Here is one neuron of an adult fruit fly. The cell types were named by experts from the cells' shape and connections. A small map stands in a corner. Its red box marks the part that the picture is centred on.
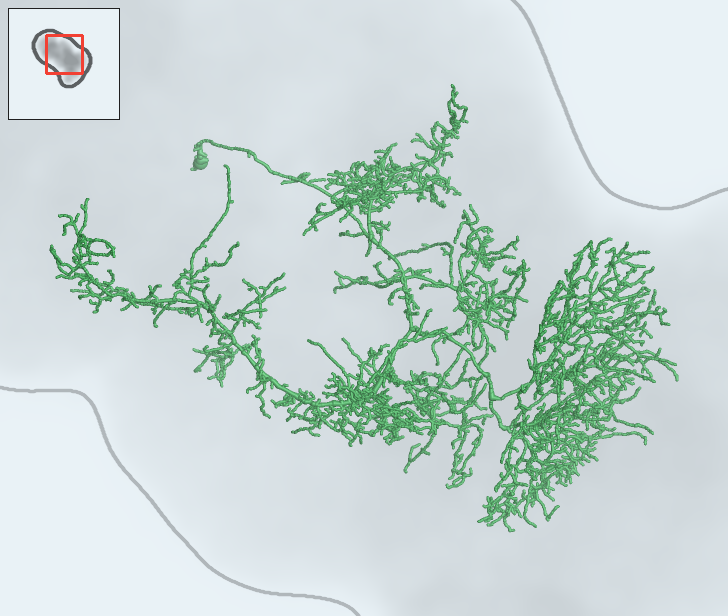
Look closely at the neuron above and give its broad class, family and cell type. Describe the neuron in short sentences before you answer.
More than a hundred branch ends can be seen. In this view it is wider than it is tall. Its broad class is visual centrifugal neuron. The family is LT. It is of cell type LT36.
